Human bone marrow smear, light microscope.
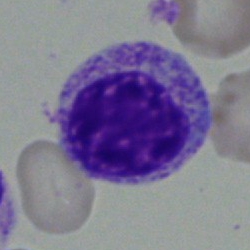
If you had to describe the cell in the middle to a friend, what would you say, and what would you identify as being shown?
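A round outline encloses this cell. Its cytoplasm contains many purple granules, and no vacuoles are seen. A small purple tag projects from the left edge. The cell is a myelocyte.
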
